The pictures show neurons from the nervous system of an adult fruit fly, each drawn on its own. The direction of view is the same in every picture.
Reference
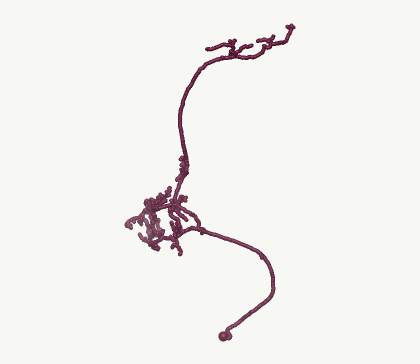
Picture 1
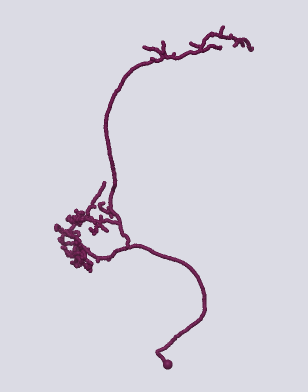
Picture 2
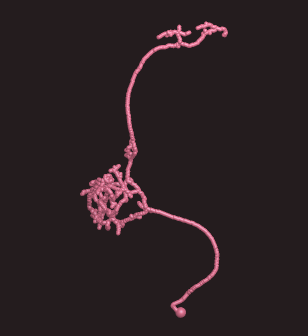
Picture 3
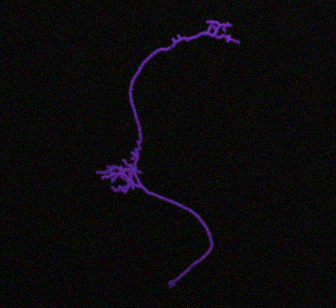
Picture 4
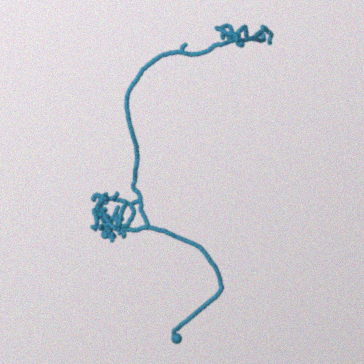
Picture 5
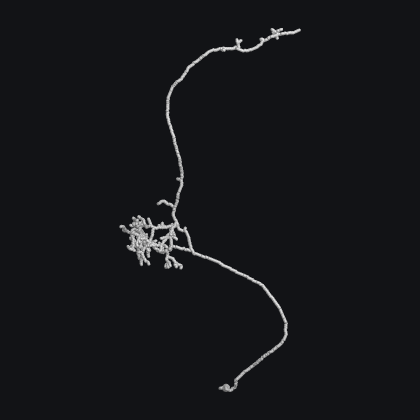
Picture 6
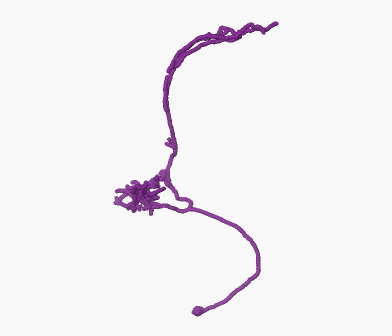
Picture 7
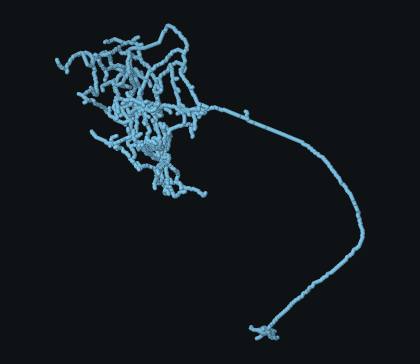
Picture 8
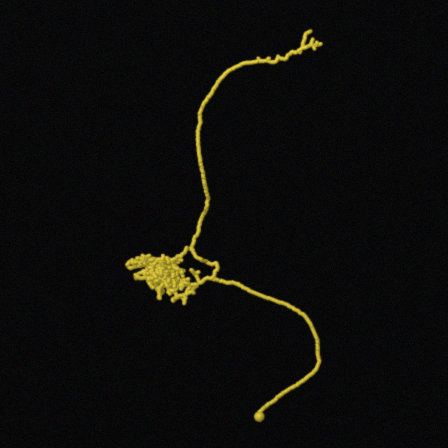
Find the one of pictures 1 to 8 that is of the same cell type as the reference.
2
